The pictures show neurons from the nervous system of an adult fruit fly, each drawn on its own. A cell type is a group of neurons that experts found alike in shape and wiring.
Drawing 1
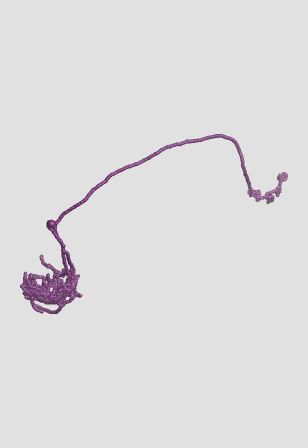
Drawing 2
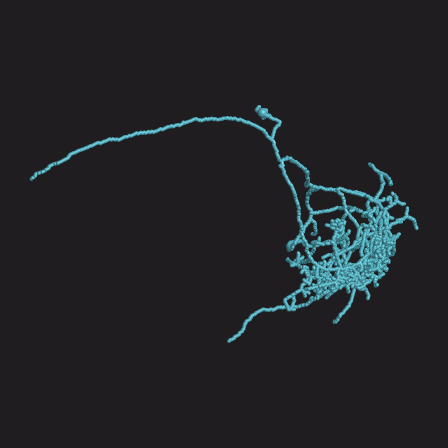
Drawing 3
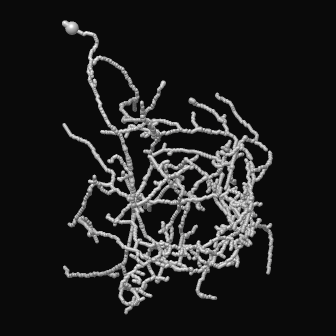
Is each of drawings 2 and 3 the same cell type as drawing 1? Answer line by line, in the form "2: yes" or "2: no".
2: yes
3: no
